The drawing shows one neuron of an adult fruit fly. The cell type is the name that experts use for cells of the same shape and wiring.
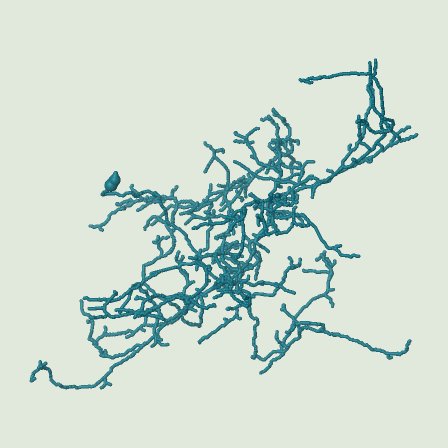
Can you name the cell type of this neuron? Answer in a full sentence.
The cell type is IN00A034.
